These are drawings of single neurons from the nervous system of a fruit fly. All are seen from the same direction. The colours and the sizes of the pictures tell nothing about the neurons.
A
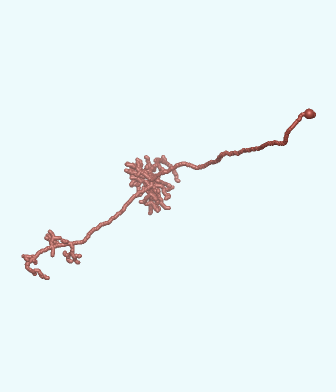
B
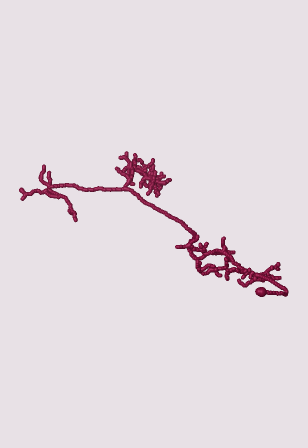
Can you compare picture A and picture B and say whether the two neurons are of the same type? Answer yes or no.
no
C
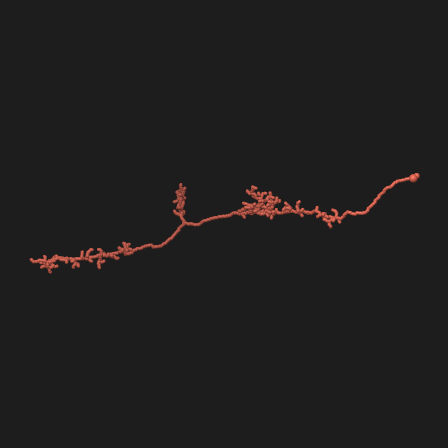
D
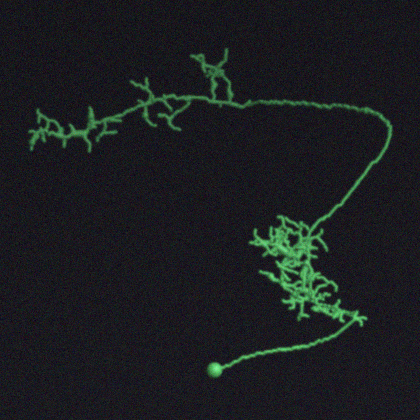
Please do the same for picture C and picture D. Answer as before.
yes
